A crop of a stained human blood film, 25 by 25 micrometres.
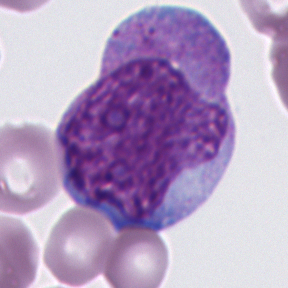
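Atypical promyelocyte in a stained smear of peripheral blood, about 20 by 15 micrometres. Notice first how irregular the nucleus of this atypical promyelocyte is, its margins notched and indented. Its chromatin is fine and lace-like, with small darker clumps scattered through it. The cytoplasm is pale grey-blue, turning deepest blue along the lower edge of the cell, and a few fine dark dots lie in it above the nucleus.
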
